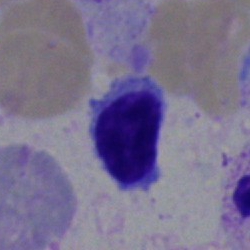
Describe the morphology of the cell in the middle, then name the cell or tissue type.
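Nucleus occupies most of cell; thin cytoplasmic rim only. Chromatin dense, dark purple throughout. No nucleoli seen. Outline irregular, small ragged projections along edge. Lymphocyte.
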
